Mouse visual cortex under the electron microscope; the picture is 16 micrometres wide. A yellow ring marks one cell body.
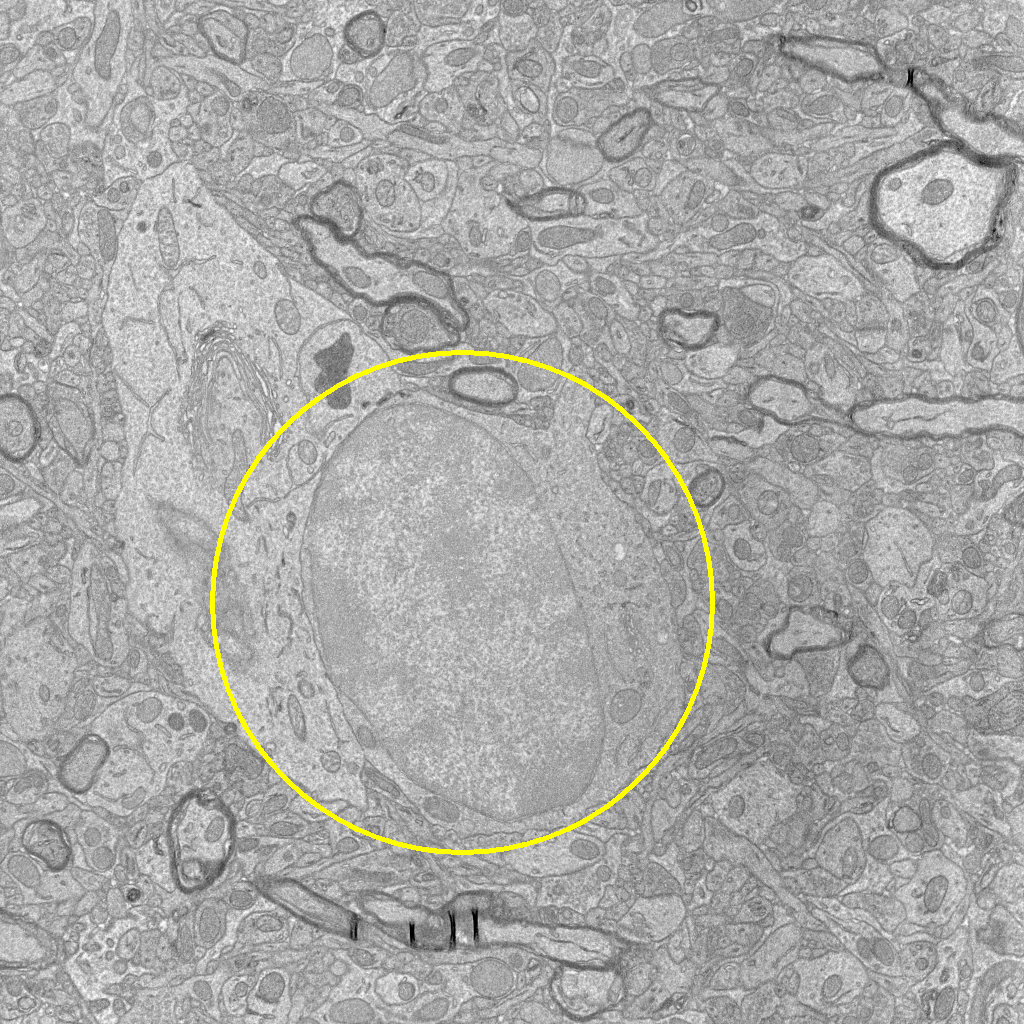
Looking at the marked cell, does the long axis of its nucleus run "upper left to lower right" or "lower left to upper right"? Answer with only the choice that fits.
Upper left to lower right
